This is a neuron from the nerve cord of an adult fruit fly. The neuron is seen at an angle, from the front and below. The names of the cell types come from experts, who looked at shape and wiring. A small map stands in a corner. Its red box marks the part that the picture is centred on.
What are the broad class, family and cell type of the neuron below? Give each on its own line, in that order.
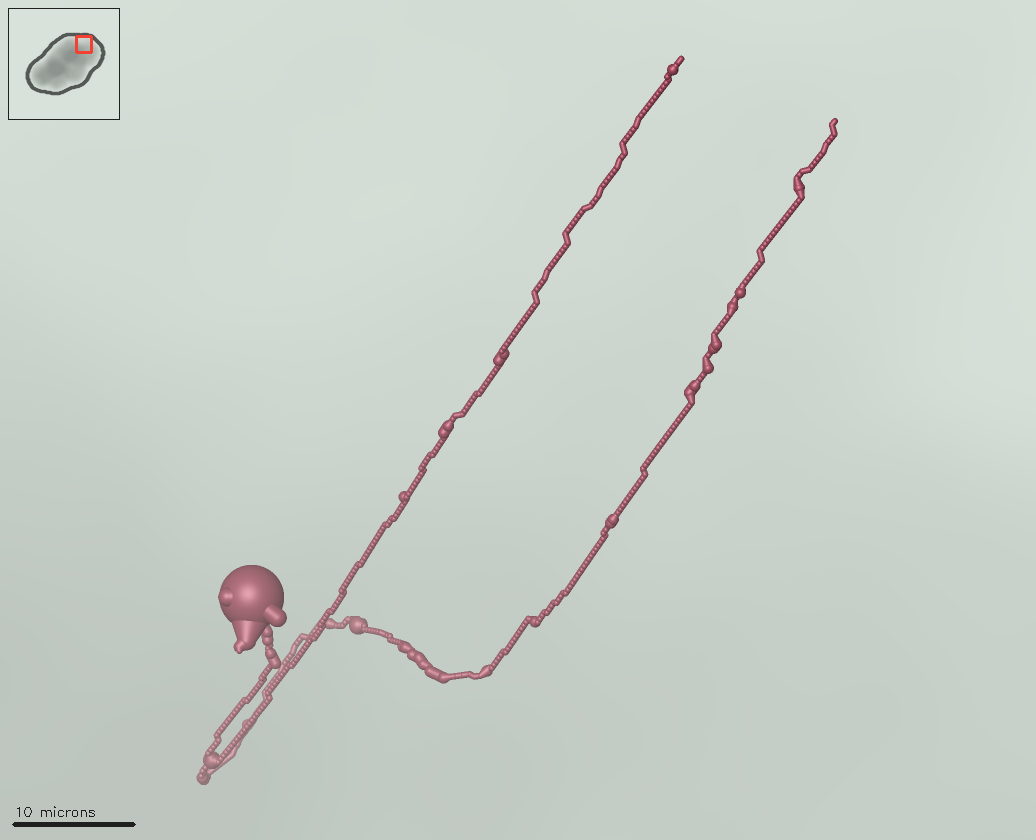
ascending neuron
hemilineage 01A
AN01A086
